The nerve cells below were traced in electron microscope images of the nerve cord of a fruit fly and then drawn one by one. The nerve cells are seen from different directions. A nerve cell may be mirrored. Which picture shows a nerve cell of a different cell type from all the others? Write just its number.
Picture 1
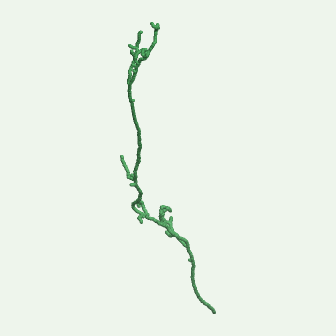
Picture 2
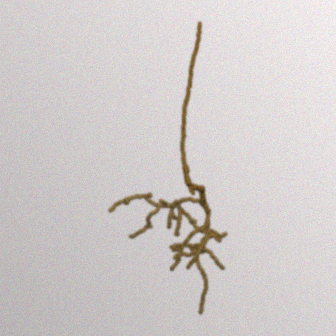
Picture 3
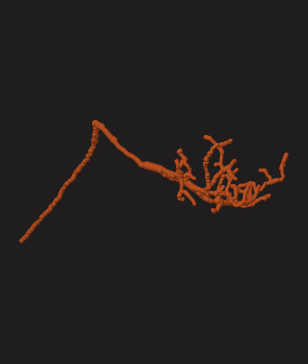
1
